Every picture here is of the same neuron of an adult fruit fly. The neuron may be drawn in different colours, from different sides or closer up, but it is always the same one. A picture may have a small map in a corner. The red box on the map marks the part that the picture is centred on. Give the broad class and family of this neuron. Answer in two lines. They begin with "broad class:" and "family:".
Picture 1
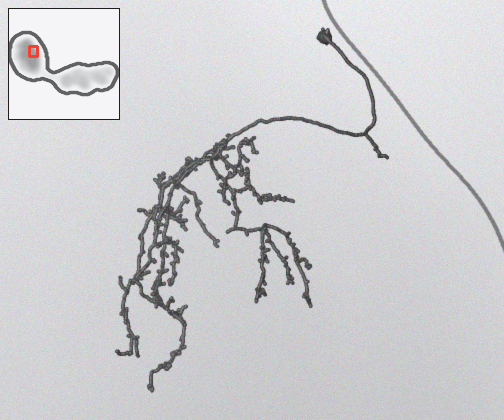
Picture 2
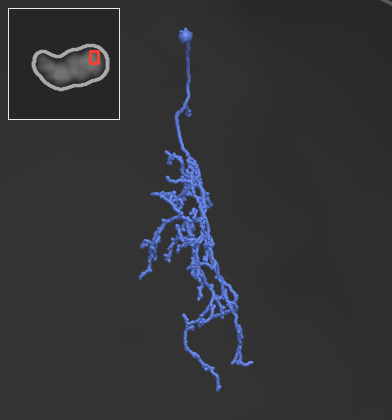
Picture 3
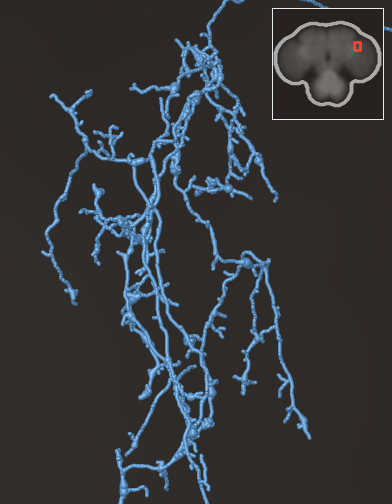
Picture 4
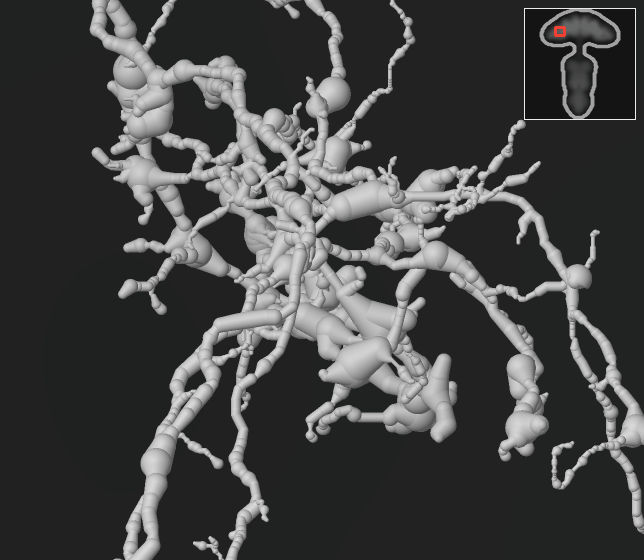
broad class: optic-lobe intrinsic neuron
family: LPi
